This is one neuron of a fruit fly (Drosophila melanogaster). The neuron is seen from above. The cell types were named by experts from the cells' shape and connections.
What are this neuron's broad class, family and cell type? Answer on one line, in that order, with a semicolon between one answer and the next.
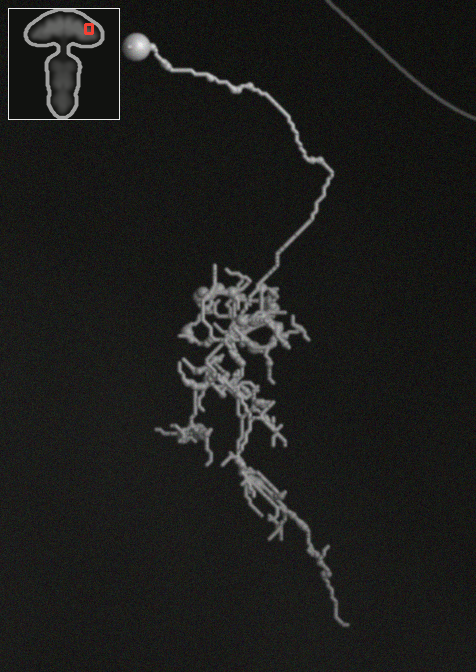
optic-lobe intrinsic neuron; Mi; Mi16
